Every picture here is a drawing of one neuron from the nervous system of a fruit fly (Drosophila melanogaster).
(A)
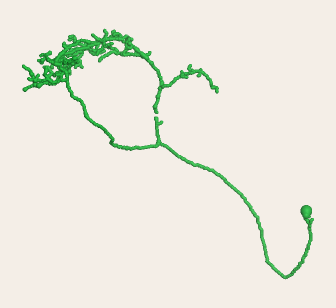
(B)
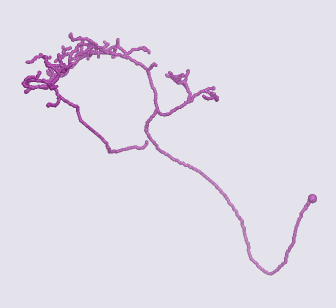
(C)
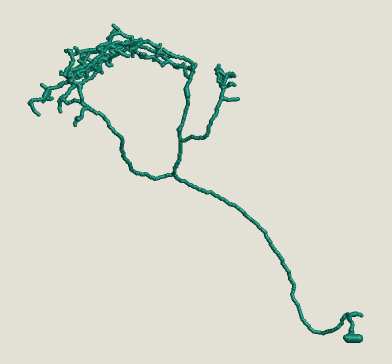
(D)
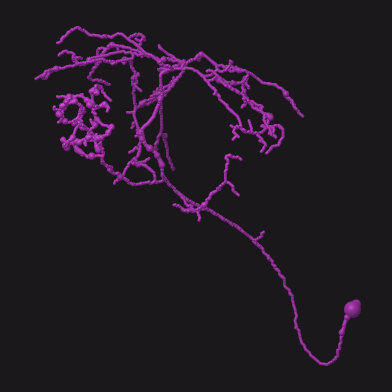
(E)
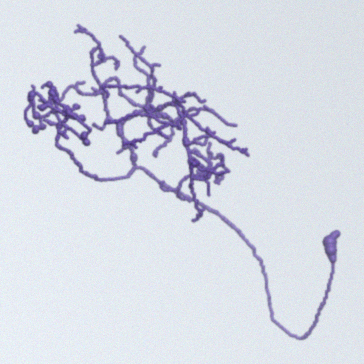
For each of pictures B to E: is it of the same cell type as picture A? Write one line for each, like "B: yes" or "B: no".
B: yes
C: yes
D: no
E: no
